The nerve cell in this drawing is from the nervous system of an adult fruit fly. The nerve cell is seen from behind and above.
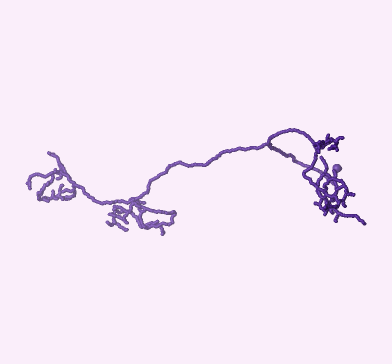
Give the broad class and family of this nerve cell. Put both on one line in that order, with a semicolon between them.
central-brain intrinsic neuron; class DAN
